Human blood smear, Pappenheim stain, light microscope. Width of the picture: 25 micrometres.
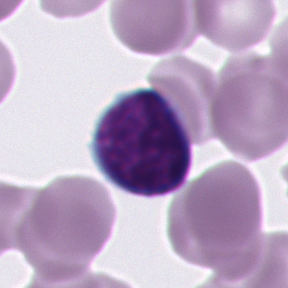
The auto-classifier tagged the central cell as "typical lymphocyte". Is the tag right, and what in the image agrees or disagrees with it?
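The very thin rim of cytoplasm around the nucleus is pale blue, which supports typical lymphocyte and tells against normoblast.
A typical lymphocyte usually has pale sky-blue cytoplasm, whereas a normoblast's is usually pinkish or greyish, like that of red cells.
The nucleus is round, with no indentation or lobes, and measures about 9 by 8 micrometres; roundness alone would suit either name.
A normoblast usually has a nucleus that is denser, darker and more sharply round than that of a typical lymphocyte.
No granules are present in the cytoplasm, a finding that fits both.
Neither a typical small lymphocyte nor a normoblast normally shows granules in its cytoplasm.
The chromatin is dark purple and densely clumped, and the outline is round to slightly oval and smooth. Verdict: the blue cytoplasm decides it, and the cell is a typical lymphocyte, not a normoblast.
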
